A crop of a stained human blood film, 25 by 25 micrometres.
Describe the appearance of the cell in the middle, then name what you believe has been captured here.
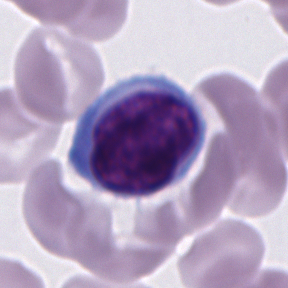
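In the nucleus, the chromatin is dark purple and coarsely clumped, with paler patches between the clumps. Clear blue cytoplasm forms a rim that is wider on the left than on the right. That cytoplasm shows neither granules nor vacuoles. The cell in the middle is a typical lymphocyte.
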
